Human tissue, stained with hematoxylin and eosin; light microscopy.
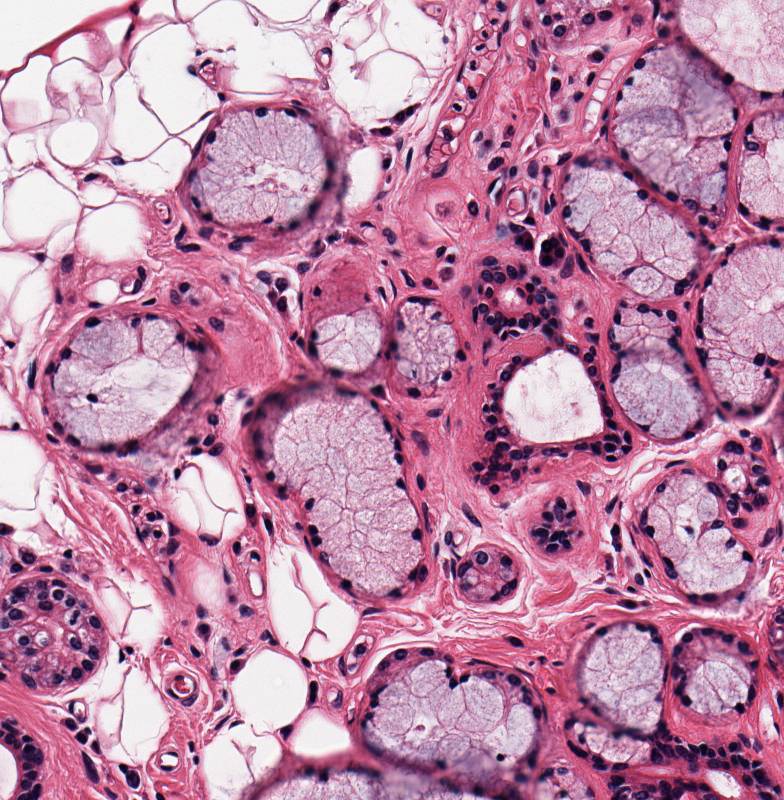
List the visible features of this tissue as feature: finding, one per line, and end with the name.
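Acini: rounded clusters of pale mucous acini across most of the field
Cytoplasm: pale grey-lilac, finely foamy
Nuclei: dark, flattened, pressed against each acinus's outer edge
Stroma: pink collagenous, between acini, scattered spindle-shaped nuclei
Name: minor salivary gland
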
